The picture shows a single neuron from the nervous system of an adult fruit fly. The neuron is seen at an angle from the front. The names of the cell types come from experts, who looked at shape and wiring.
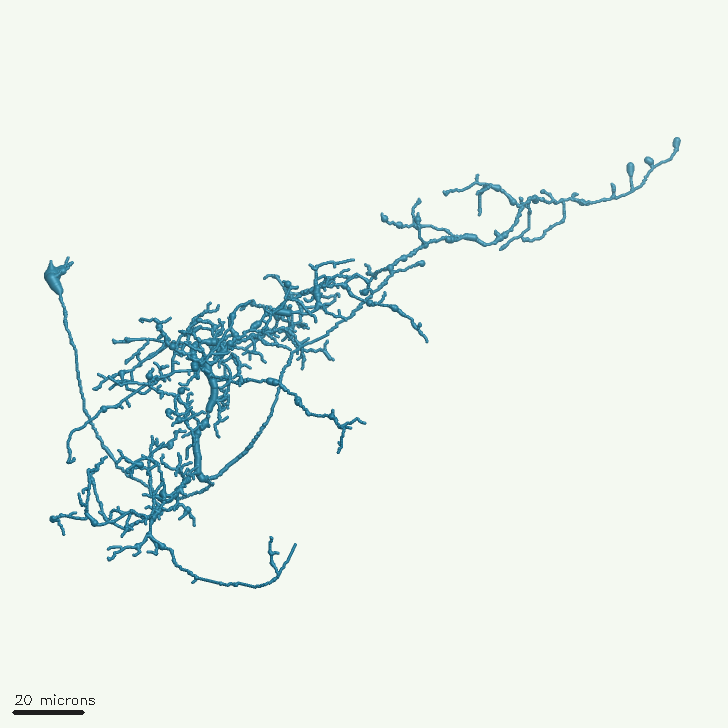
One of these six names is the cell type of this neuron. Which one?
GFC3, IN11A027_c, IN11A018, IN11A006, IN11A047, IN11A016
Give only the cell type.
IN11A018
